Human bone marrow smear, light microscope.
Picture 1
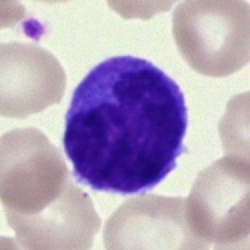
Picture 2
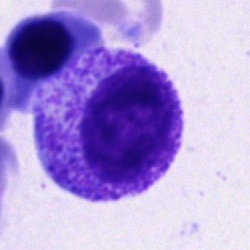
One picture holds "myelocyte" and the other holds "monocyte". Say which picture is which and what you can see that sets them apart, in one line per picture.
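In picture 1 we see a monocyte: No granules are visible in the cytoplasm.
In picture 2 we see a myelocyte: The cytoplasm is packed with coarse purple granules.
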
